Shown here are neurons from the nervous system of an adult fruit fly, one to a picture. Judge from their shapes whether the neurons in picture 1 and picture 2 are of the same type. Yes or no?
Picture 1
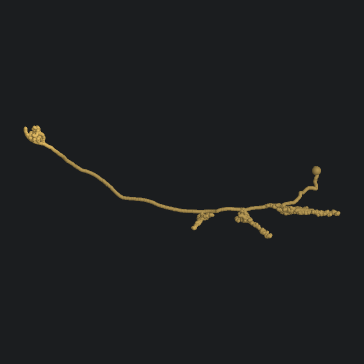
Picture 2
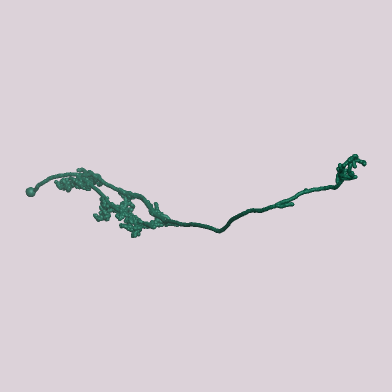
no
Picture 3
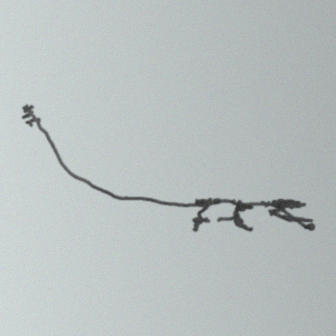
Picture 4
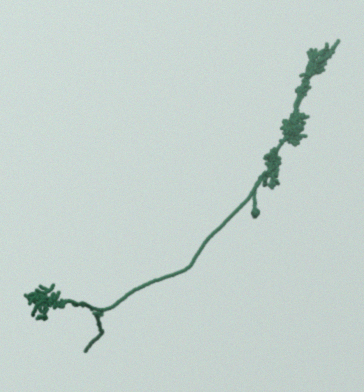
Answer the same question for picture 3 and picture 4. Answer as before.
yes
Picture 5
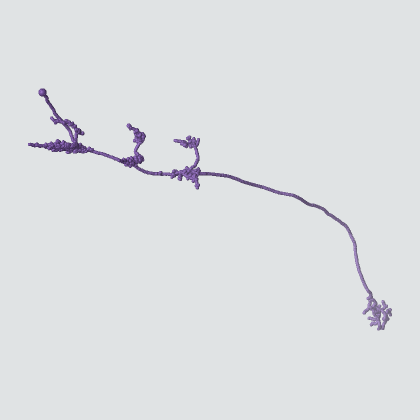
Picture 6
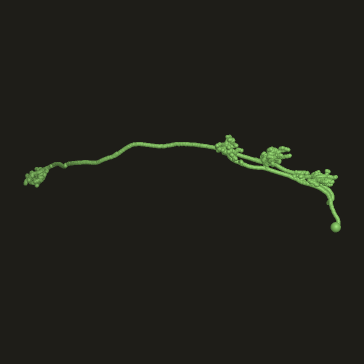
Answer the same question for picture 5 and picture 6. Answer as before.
yes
